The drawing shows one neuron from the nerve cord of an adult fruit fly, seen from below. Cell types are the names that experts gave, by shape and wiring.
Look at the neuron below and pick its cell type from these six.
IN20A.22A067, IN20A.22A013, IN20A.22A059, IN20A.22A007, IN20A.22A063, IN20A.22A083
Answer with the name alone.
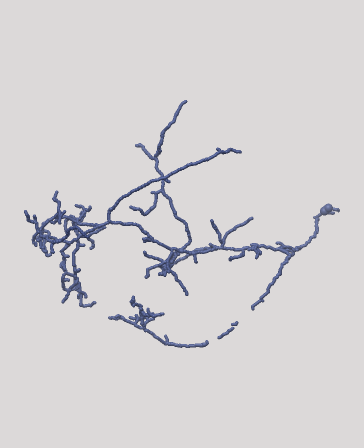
IN20A.22A083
